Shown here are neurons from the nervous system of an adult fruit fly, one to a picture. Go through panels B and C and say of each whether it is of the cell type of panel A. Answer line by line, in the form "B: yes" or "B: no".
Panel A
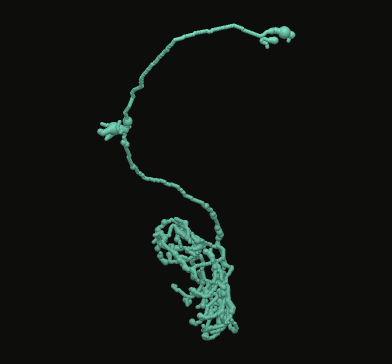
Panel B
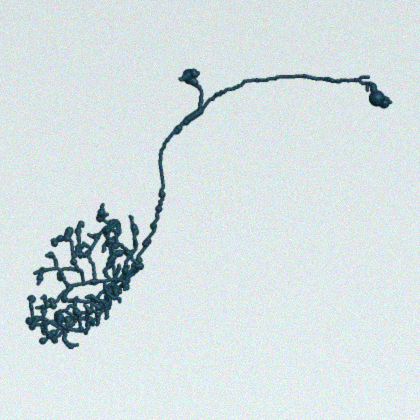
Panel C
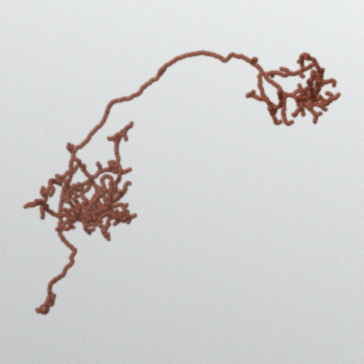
B: yes
C: no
